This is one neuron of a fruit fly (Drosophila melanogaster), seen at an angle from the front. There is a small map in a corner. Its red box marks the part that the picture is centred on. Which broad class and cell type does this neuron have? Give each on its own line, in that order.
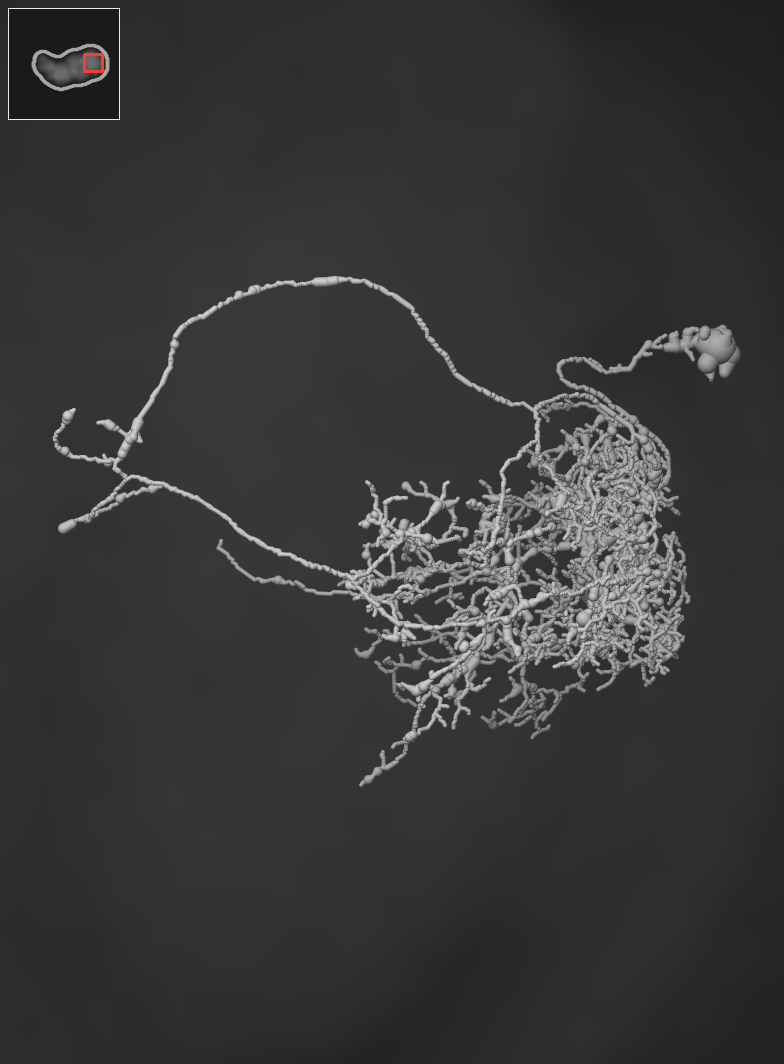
central-brain intrinsic neuron
AVLP435_b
